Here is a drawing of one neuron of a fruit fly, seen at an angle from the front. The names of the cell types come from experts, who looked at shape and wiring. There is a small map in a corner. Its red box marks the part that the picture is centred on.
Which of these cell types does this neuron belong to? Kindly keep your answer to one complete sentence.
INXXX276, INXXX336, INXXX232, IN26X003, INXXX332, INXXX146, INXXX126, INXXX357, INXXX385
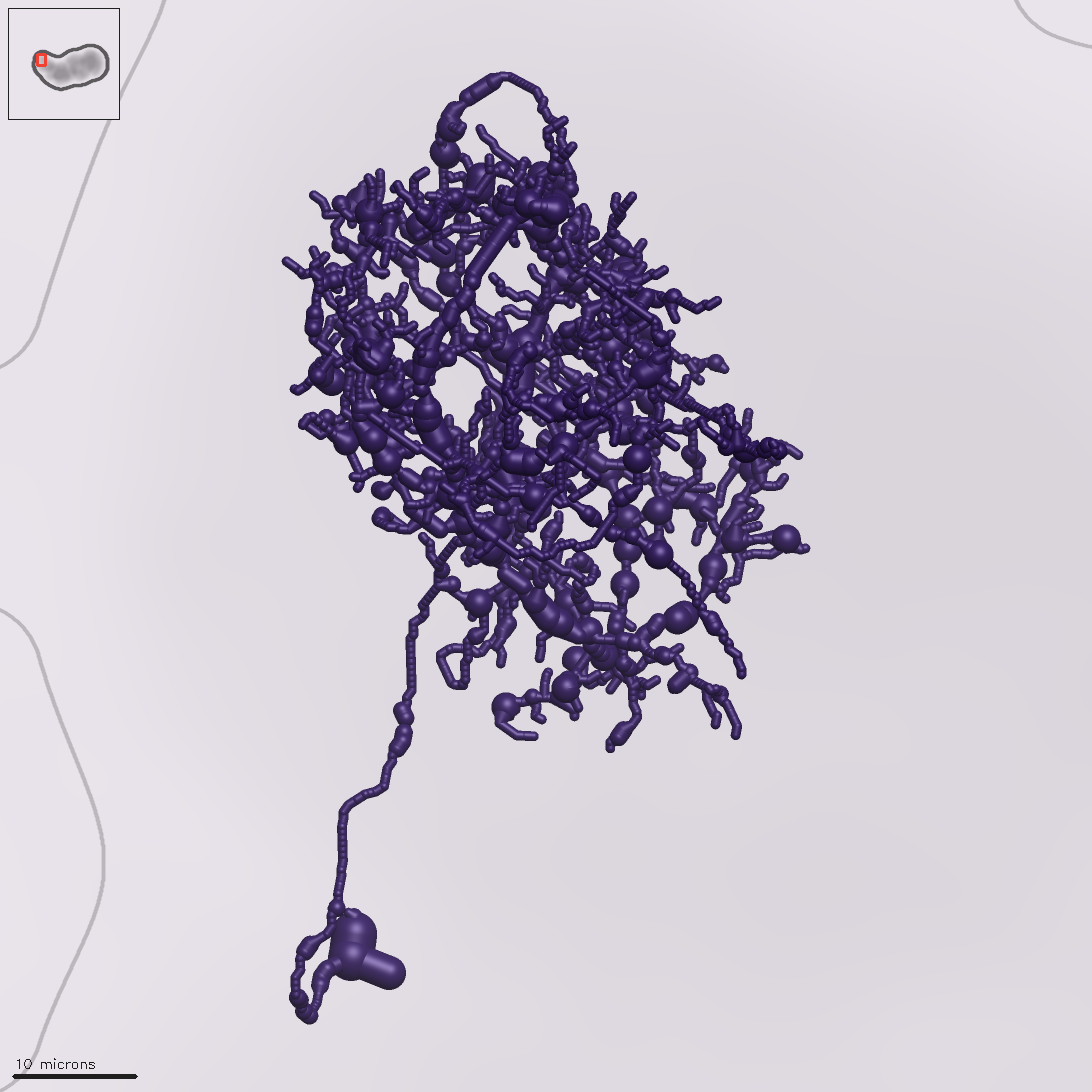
The cell type that fits this neuron is INXXX385.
